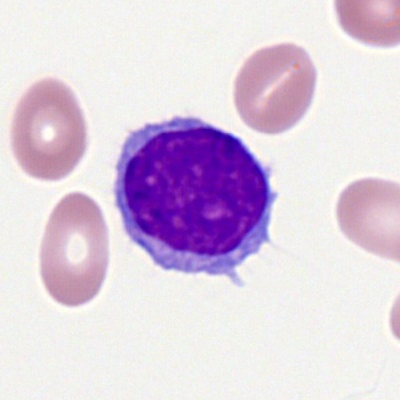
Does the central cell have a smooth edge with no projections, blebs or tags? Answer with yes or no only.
No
